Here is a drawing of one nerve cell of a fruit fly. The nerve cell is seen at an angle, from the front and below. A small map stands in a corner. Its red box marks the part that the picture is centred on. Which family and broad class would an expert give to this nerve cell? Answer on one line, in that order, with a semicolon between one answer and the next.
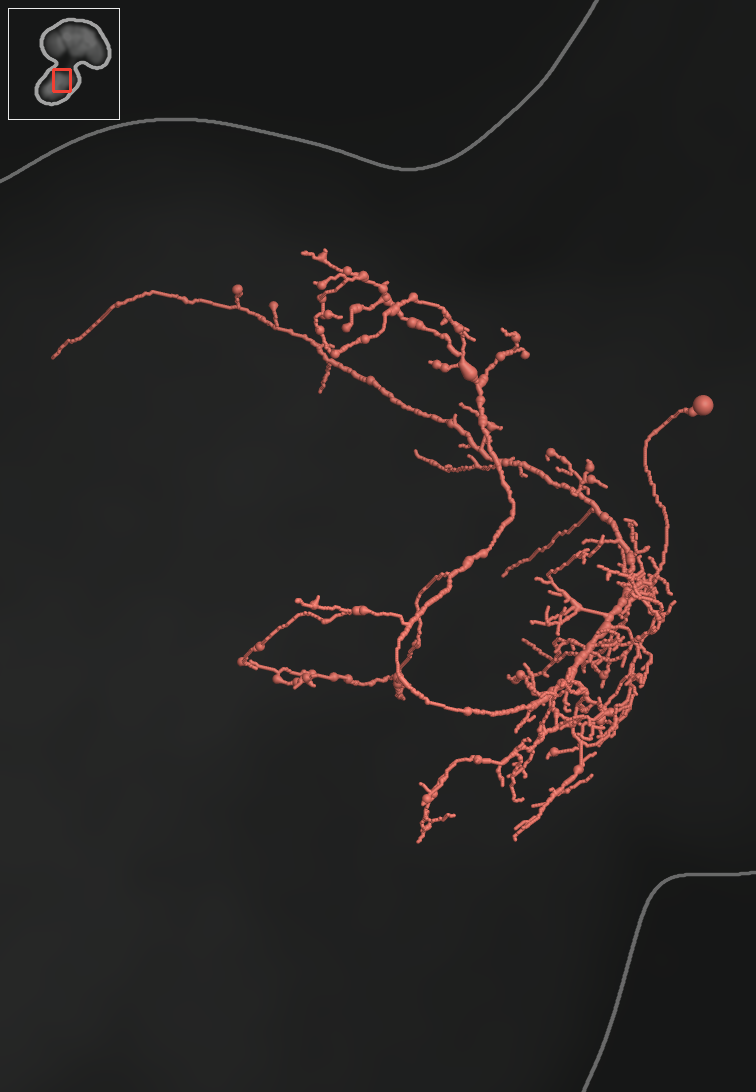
hemilineage 17A; nerve-cord intrinsic neuron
